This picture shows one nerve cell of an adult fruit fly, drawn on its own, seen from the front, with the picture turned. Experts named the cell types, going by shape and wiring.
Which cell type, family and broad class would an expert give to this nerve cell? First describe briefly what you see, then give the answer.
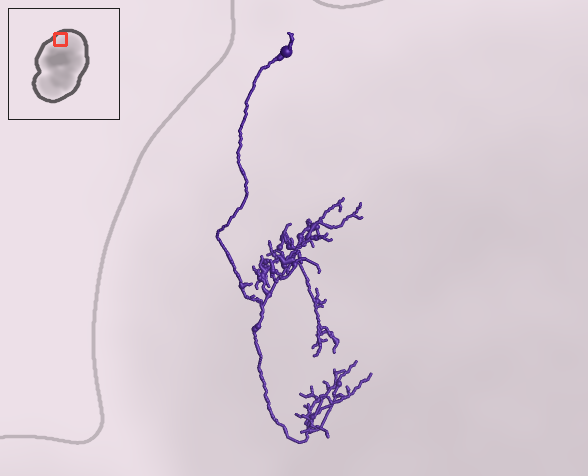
Its cell body lies at the top of the picture. The picture shows dozens of branch ends. Its cell type is Mi10. Its family is Mi. It is an optic-lobe intrinsic neuron.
